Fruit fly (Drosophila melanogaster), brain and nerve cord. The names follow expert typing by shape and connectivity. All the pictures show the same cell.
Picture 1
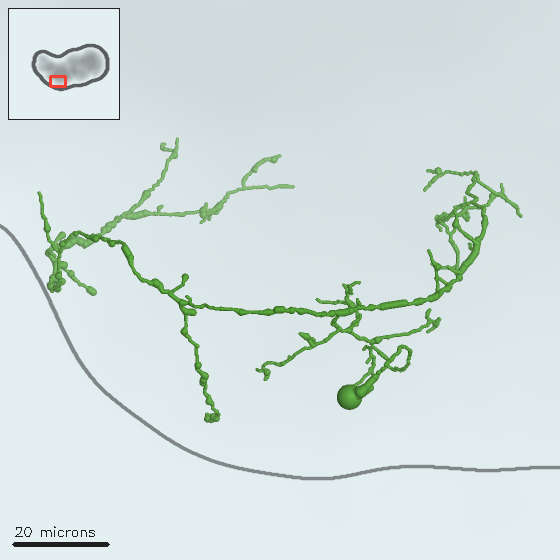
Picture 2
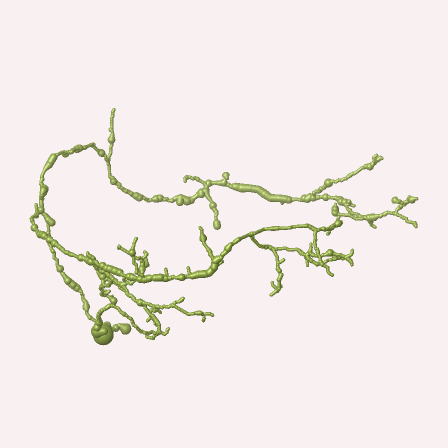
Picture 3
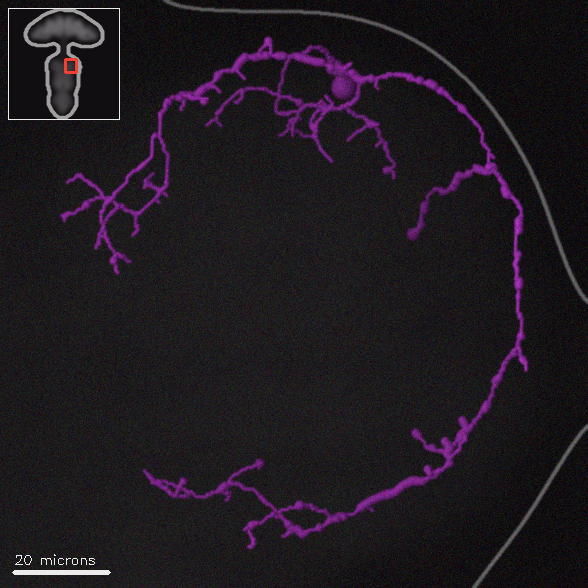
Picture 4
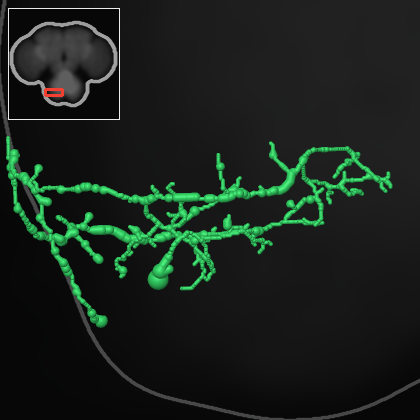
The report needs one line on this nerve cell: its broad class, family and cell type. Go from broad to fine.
nerve-cord intrinsic neuron; hemilineage 13A; IN13A043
